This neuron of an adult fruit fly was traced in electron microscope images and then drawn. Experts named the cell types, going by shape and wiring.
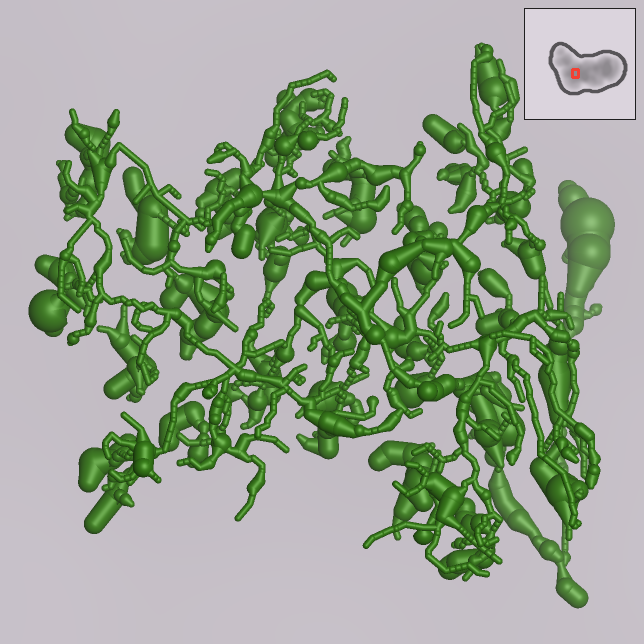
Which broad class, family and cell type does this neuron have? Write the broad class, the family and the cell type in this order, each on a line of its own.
optic-lobe intrinsic neuron
Dm
Dm4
